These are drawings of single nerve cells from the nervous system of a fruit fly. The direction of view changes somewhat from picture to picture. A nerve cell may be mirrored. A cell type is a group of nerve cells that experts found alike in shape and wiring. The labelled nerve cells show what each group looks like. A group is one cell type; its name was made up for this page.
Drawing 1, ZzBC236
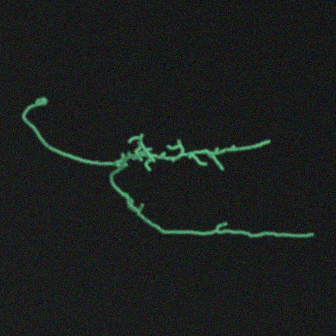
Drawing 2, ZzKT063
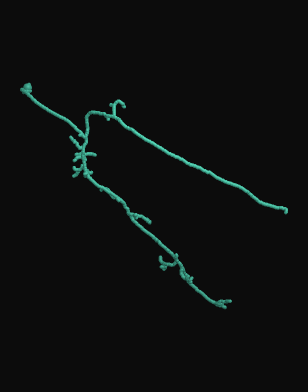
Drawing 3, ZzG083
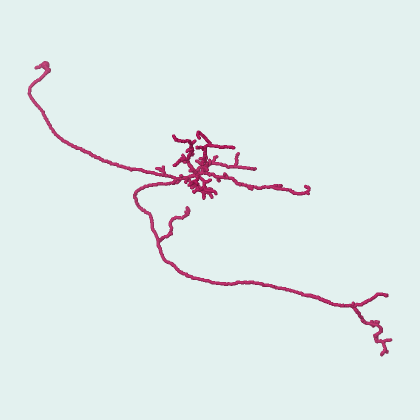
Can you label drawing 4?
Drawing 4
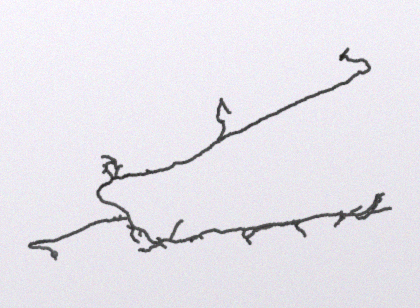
ZzBC236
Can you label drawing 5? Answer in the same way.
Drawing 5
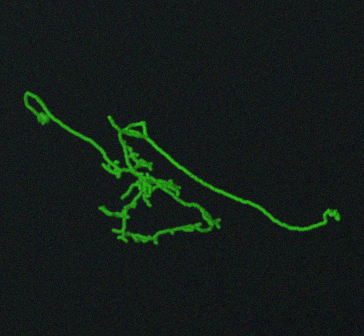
ZzG083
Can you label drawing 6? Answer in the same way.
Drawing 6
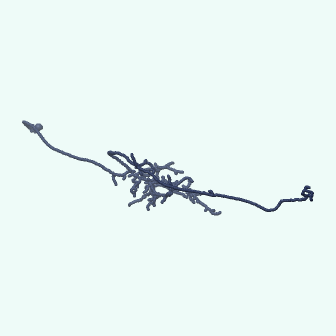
ZzG083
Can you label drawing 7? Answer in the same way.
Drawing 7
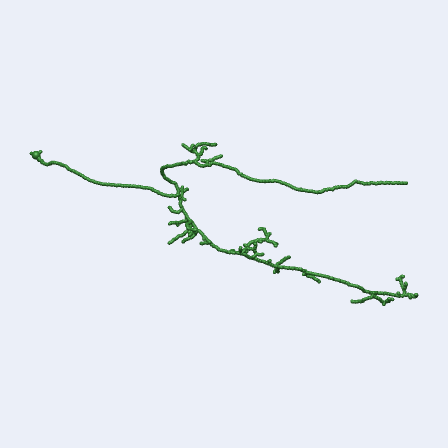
ZzBC236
